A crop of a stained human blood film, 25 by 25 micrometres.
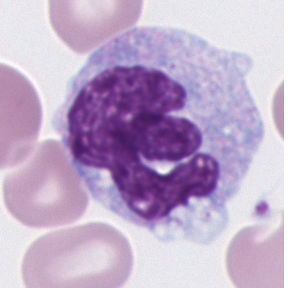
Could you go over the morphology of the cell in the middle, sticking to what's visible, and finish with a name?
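There's a folded nucleus here, curved, with a deep cleft opening to the right. Its chromatin looks lacy and stranded rather than gathered into coarse dark clumps. Plenty of cytoplasm surrounds it, pale grey-blue in colour. Fine, dust-like pinkish granules are scattered through it. This one's a monocyte.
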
